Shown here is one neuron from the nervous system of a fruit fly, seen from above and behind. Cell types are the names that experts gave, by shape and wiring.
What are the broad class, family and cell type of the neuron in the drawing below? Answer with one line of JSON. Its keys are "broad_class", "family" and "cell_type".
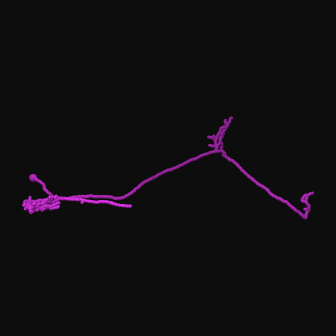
{"broad_class": "central-brain intrinsic neuron", "family": "hemilineage AOTUv3_ventral", "cell_type": "AOTU038"}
